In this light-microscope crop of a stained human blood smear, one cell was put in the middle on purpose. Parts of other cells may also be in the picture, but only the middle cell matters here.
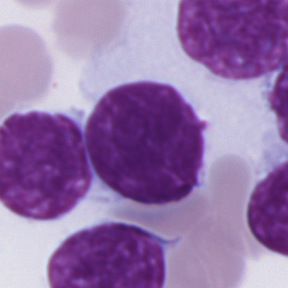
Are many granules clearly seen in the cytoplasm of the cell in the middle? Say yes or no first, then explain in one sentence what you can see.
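No. No granules are visible in the cell.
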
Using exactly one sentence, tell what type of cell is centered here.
By type, the central cell of the crop is a myeloblast.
